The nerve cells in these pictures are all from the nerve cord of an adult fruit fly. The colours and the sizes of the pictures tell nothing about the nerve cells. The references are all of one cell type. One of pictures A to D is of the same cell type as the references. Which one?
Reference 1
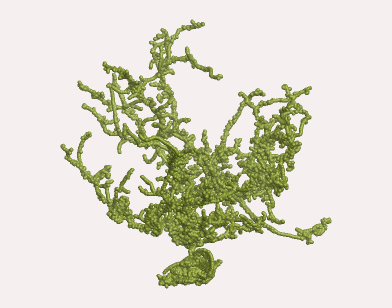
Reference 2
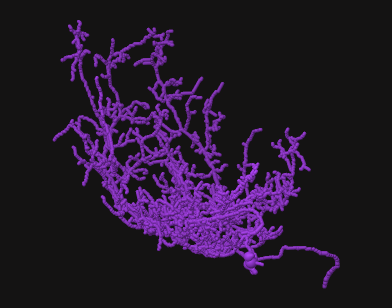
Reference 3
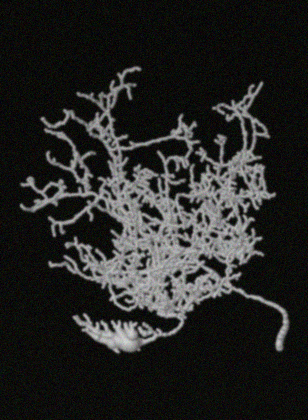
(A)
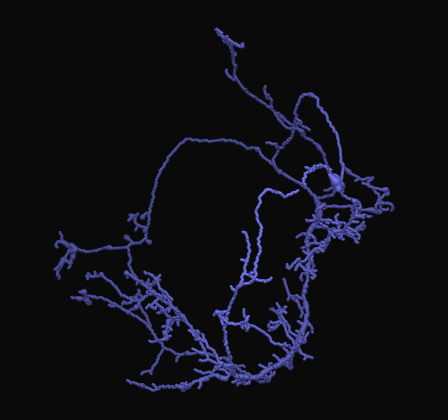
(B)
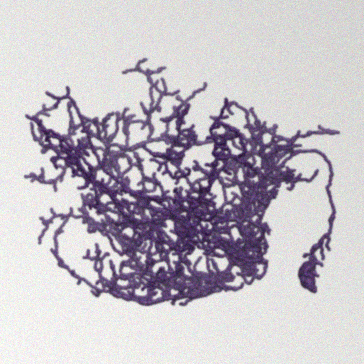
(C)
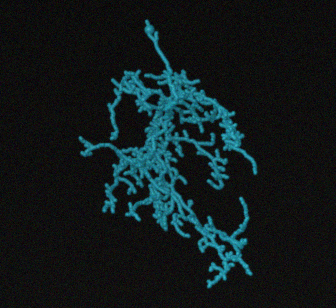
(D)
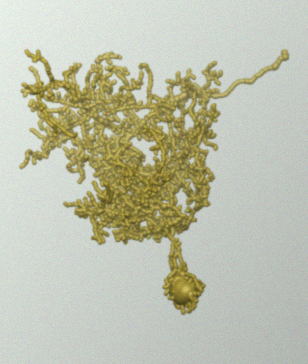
Picture D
